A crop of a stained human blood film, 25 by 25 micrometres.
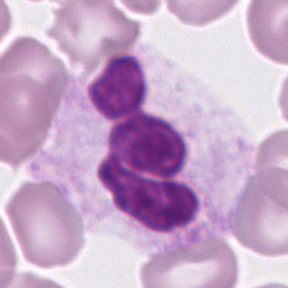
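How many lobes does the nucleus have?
Three, chained from the upper left down to the lower right.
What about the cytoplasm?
Pale pinkish-lilac, holding fine, faint lilac granules.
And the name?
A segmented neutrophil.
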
